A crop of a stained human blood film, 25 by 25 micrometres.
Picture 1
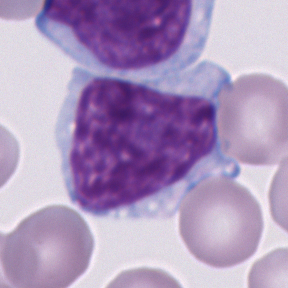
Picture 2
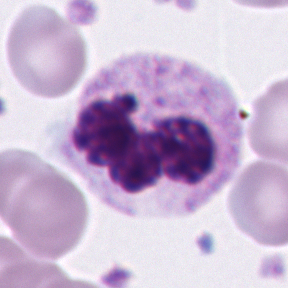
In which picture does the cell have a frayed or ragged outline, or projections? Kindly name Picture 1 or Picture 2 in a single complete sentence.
Rough is the outline of the cell in picture 1.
